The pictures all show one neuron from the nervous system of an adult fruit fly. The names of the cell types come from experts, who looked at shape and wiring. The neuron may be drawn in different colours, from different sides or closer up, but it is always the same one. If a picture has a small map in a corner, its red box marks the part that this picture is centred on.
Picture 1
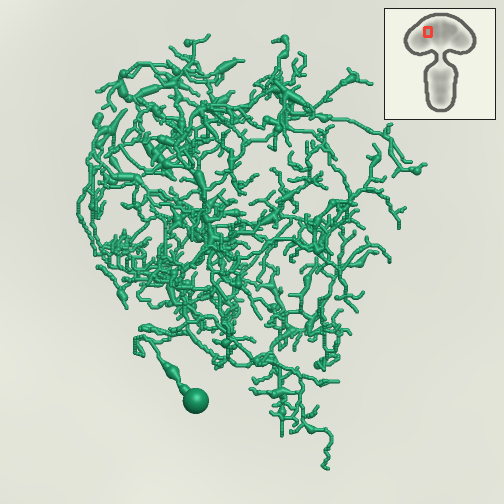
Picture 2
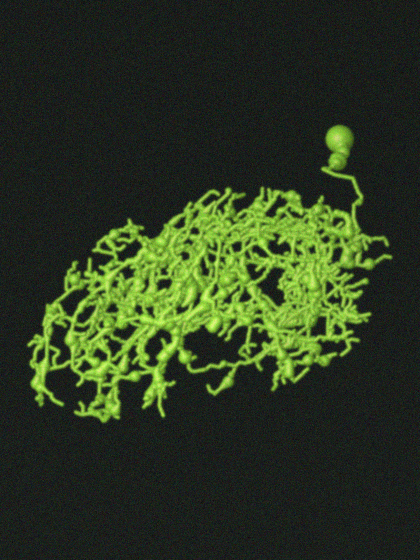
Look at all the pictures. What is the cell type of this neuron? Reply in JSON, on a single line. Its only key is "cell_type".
{"cell_type": "AVLP353"}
